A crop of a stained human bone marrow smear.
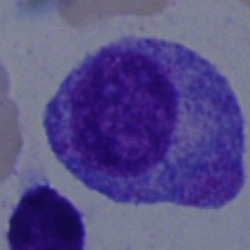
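Promyelocyte, the central cell. See the broad oval outline, smooth but slightly uneven at the edge. Chromatin is finely granular and fairly evenly spread, with no heavy dark clumps. Plenty of blue cytoplasm, and no clear vacuoles in it.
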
